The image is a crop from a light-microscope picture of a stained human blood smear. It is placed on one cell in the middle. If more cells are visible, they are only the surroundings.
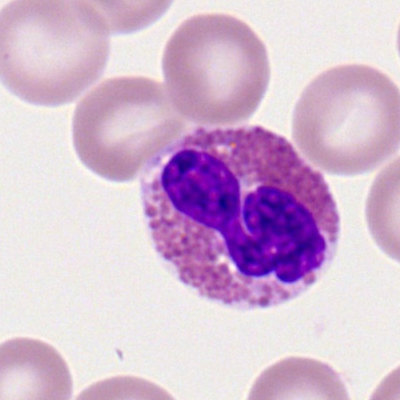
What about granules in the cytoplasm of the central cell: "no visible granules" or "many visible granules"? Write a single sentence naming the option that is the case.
It is many visible granules that the cytoplasm of this cell contains.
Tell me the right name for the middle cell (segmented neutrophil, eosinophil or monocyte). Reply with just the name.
eosinophil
